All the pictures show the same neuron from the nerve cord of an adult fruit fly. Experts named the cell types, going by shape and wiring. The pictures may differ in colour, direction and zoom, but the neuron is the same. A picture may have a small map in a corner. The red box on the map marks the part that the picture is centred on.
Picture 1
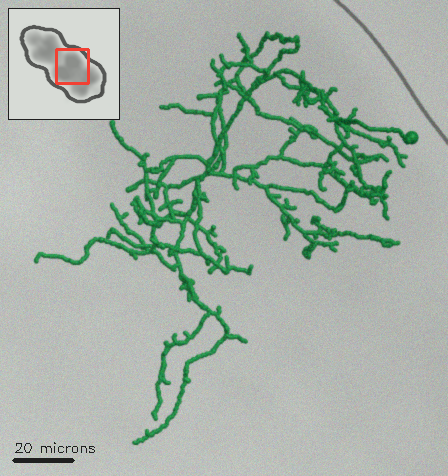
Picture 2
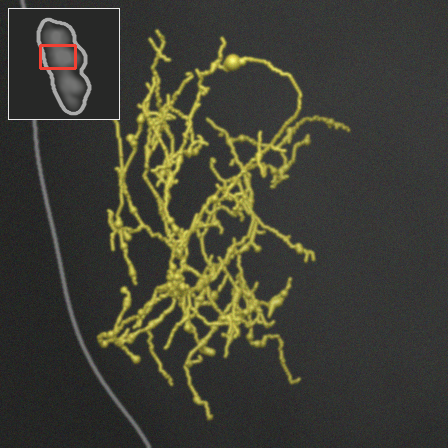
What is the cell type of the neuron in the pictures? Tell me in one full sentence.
The single neuron here is of type IN08A011.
